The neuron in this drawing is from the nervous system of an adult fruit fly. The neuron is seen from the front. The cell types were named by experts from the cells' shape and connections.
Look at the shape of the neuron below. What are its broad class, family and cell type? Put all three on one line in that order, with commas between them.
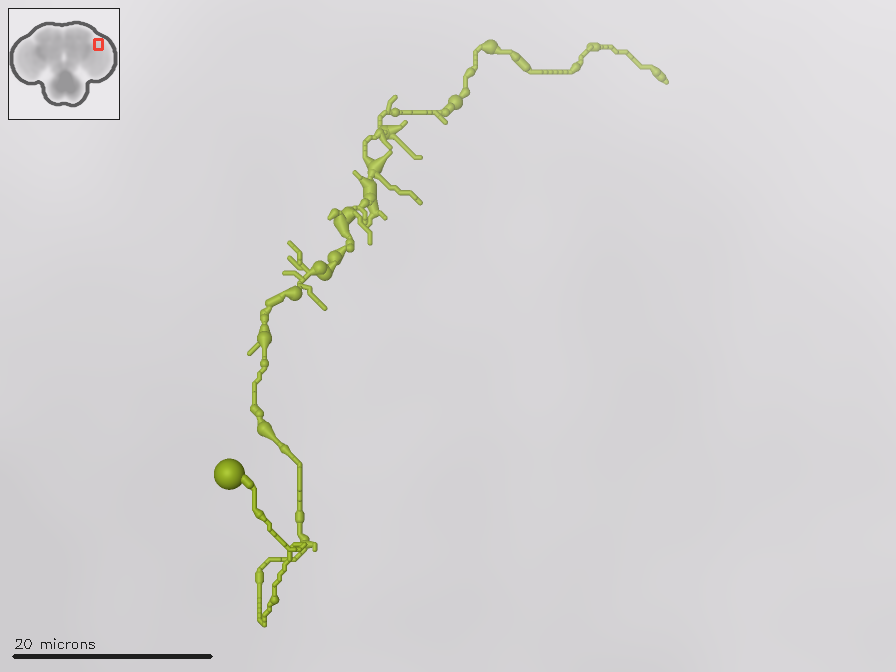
optic-lobe intrinsic neuron, Dm, Dm3b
